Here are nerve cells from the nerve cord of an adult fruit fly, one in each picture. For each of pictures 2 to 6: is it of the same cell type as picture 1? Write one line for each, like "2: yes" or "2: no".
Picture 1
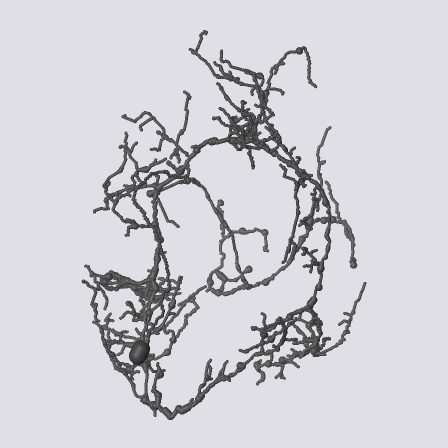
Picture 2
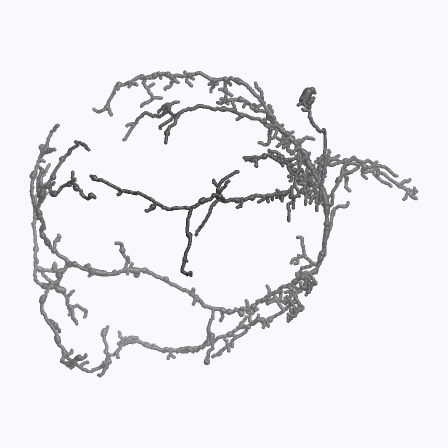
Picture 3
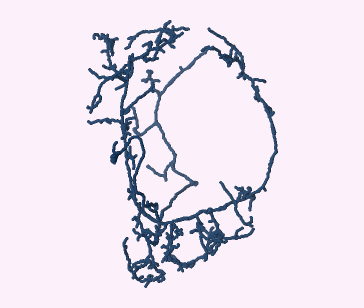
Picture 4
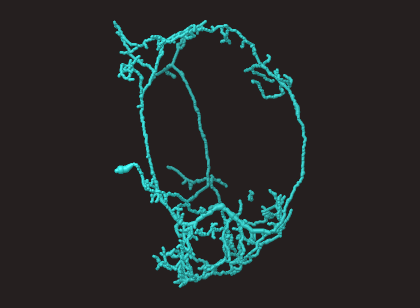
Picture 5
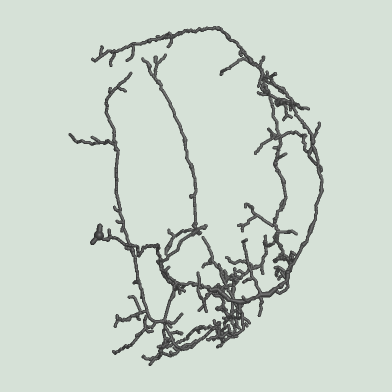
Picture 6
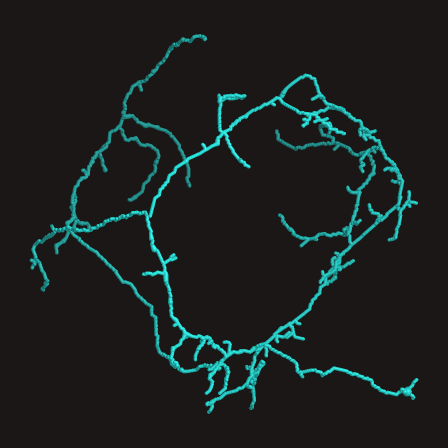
2: yes
3: yes
4: yes
5: yes
6: yes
